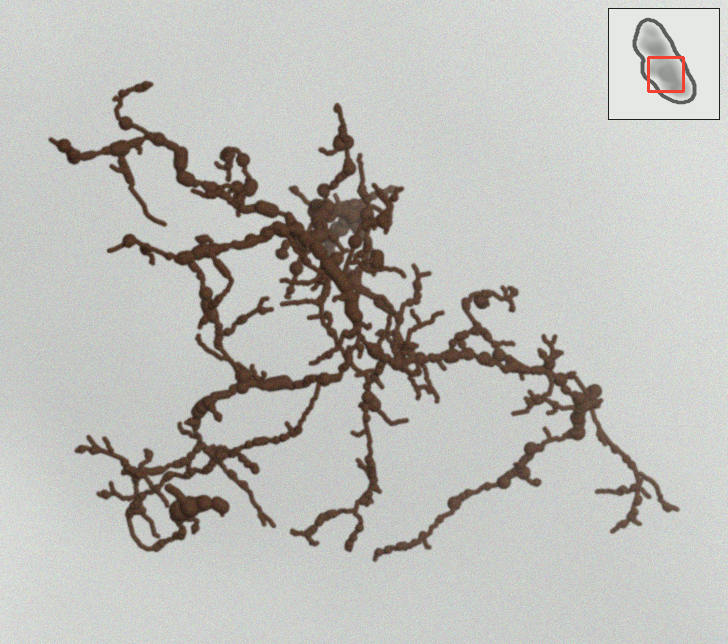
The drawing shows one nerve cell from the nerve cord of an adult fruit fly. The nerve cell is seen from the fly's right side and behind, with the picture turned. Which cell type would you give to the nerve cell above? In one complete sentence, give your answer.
The nerve cell is typed under the name IN13A032.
